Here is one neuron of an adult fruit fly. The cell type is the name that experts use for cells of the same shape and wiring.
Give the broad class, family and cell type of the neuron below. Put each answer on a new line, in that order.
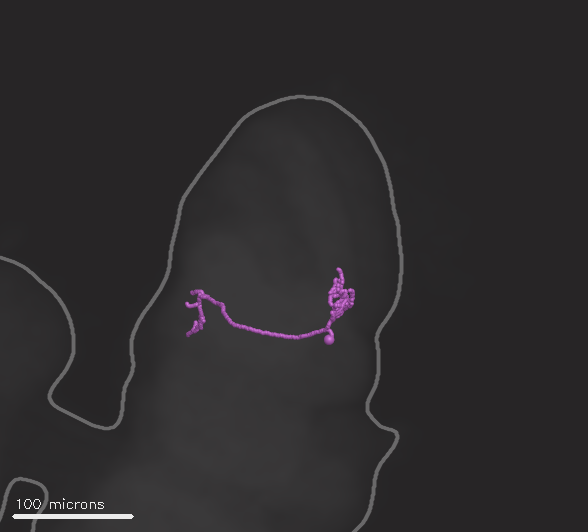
visual projection neuron
MeVP
MeVP1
